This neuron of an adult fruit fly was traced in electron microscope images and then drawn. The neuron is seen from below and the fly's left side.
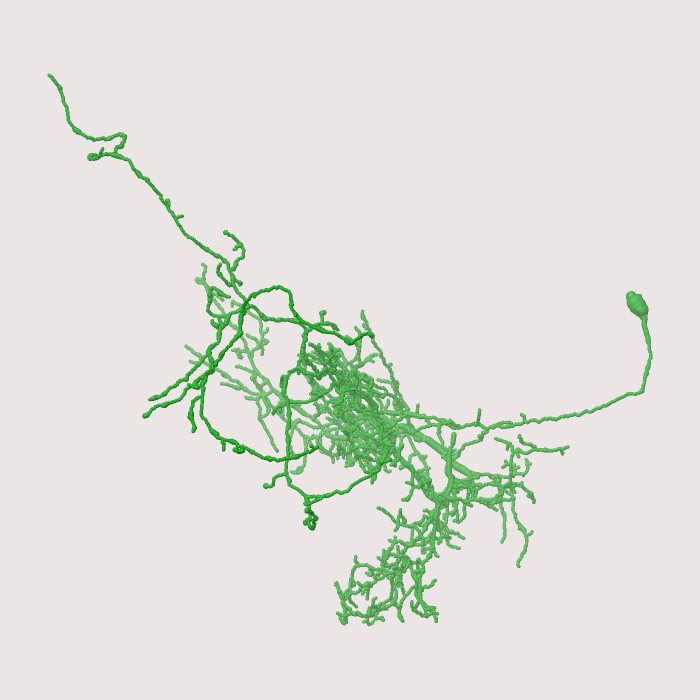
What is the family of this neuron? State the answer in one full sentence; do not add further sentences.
It is to family hemilineage DL1_ventral that the neuron is assigned.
